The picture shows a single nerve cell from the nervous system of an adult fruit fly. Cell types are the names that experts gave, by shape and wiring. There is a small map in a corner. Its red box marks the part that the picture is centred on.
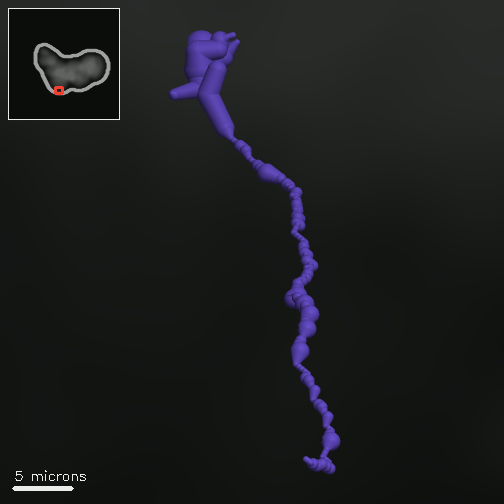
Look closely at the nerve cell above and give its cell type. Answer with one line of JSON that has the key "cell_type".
{"cell_type": "L2"}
